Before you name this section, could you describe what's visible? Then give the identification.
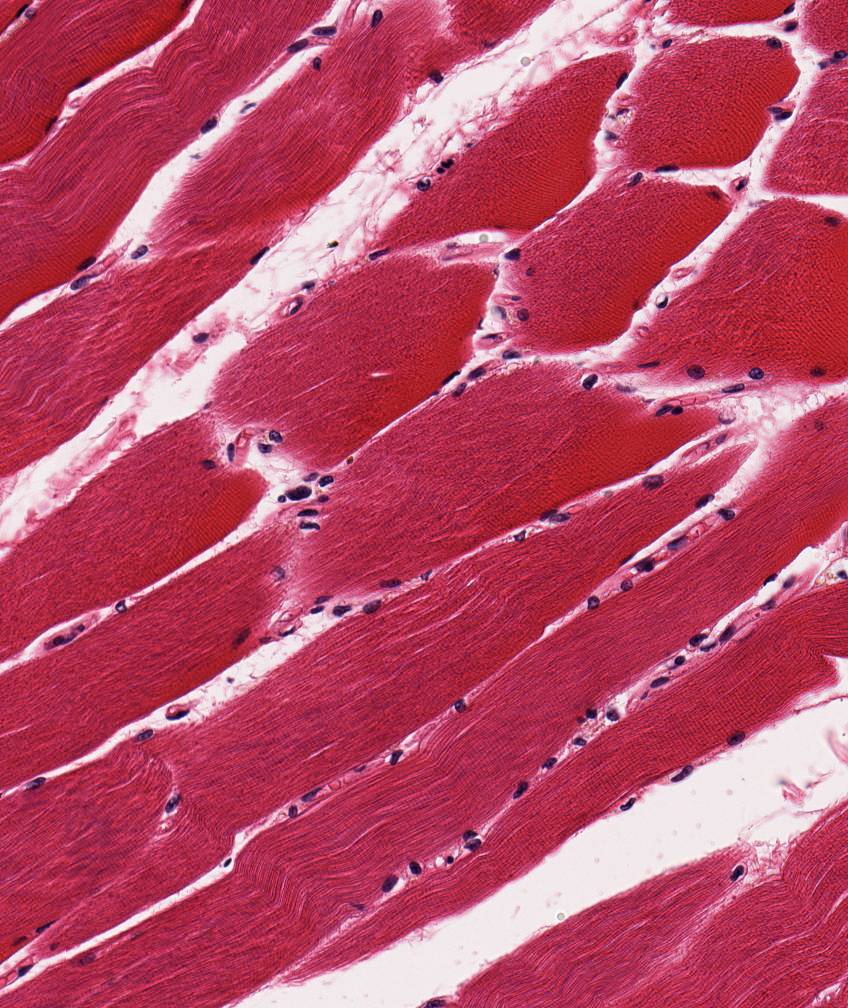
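You can make out fine transverse cross-striations all through the fibres, and the cytoplasm takes eosin a deep red. Notice the nuclei: small, dark, flattened, sitting at the fibre edges, not in the middle. Up in the top right the fibres are cut more obliquely, so they look like rounded polygonal profiles. This is skeletal muscle.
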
